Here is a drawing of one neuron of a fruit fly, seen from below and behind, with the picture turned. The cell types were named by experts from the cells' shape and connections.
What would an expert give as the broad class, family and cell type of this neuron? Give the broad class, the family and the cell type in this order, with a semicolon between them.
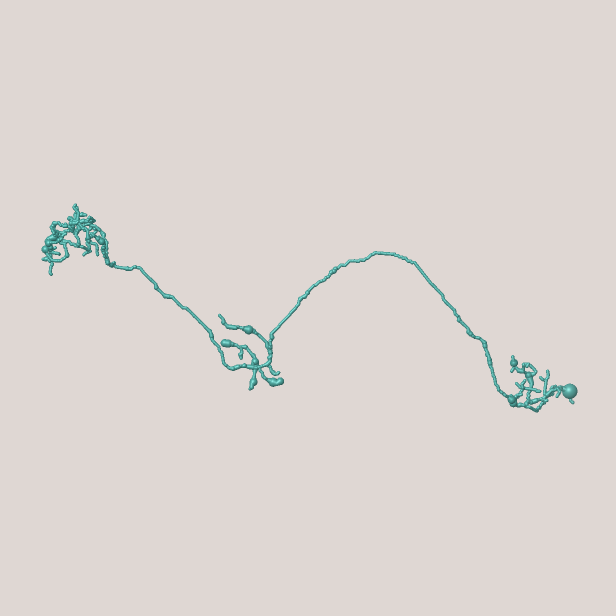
central-brain intrinsic neuron; class CX; PFNm_a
